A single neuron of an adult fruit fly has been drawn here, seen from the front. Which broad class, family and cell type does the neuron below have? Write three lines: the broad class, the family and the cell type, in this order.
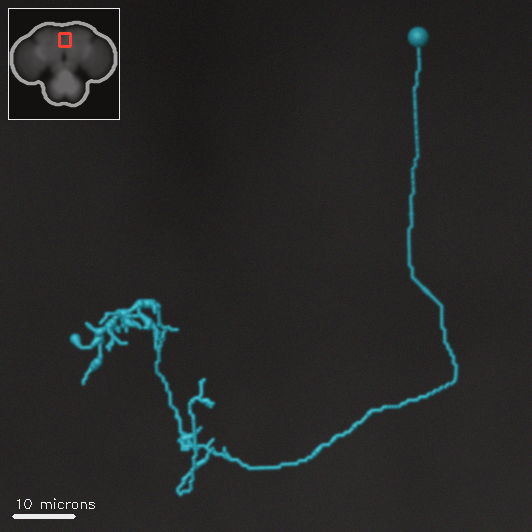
central-brain intrinsic neuron
class CX
vDeltaL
